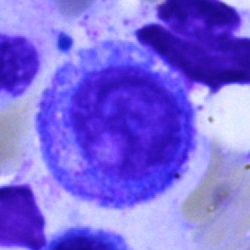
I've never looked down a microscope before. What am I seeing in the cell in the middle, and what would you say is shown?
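Point one: the nucleus fills most of the cell, with a rim of cytoplasm running all the way round. Point two: the chromatin is fine and fairly even, with a few paler patches instead of dense dark clumps. Point three: the cytoplasm is blue, with no clear vacuoles. The cell is a promyelocyte.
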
